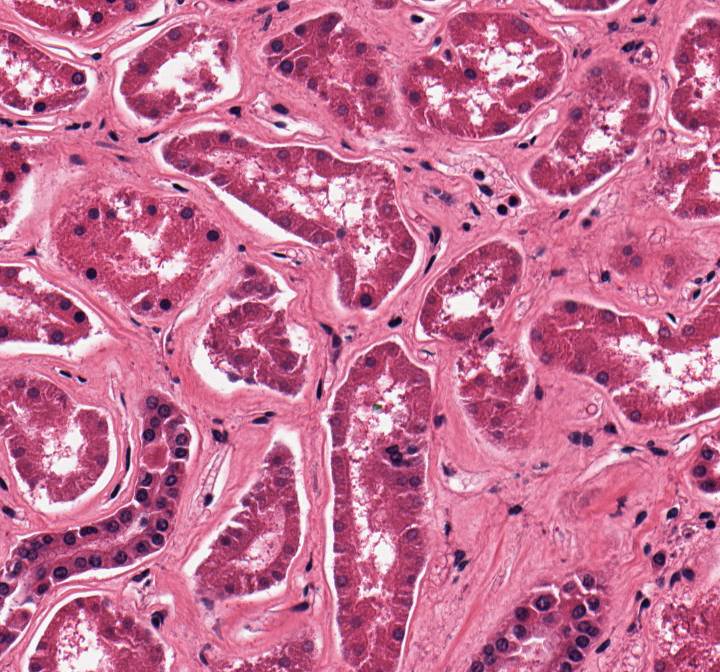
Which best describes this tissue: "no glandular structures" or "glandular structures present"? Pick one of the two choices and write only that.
Glandular structures present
